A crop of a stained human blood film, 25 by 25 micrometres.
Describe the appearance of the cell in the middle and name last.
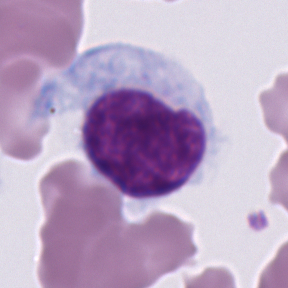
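Pale grey-blue cytoplasm here, and most of it sits above the nucleus, leaving just a thin rim underneath. You won't find any clear vacuoles in it. The nucleus shows no nucleolus. That's a hairy cell.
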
